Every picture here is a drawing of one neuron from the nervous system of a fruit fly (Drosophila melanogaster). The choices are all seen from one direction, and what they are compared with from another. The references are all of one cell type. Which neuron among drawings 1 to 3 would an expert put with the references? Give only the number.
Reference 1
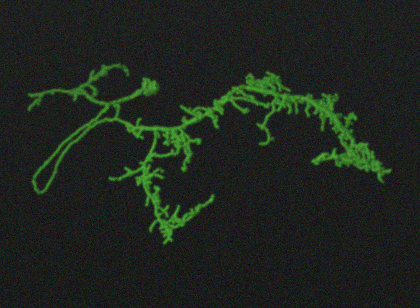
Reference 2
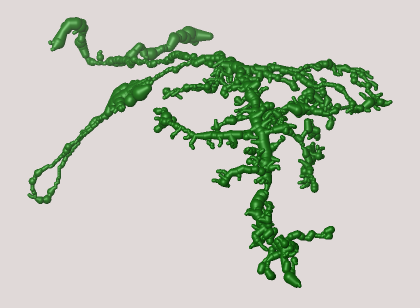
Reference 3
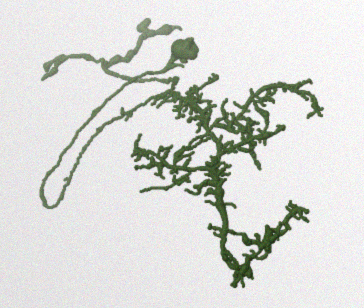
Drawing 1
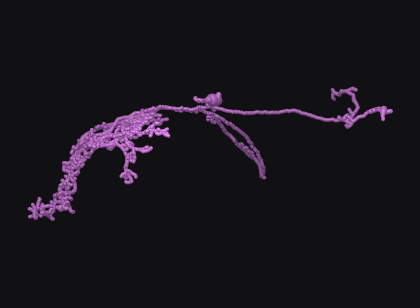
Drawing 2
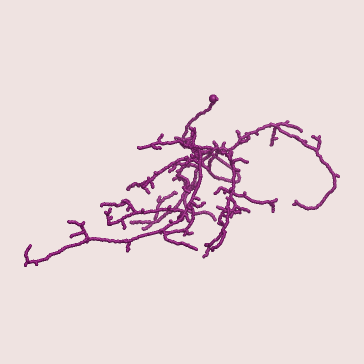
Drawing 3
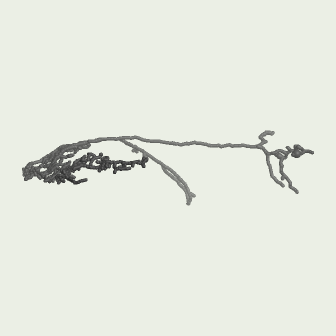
1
